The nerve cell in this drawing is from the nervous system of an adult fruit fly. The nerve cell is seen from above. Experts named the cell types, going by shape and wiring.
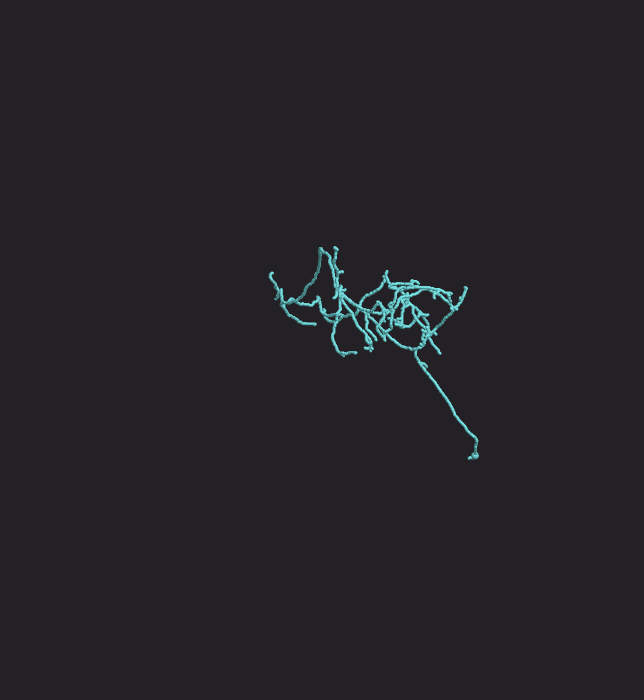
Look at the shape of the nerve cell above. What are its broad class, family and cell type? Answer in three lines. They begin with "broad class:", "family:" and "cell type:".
broad class: central-brain intrinsic neuron
family: hemilineage SMPpv2_dorsal
cell type: SMP258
